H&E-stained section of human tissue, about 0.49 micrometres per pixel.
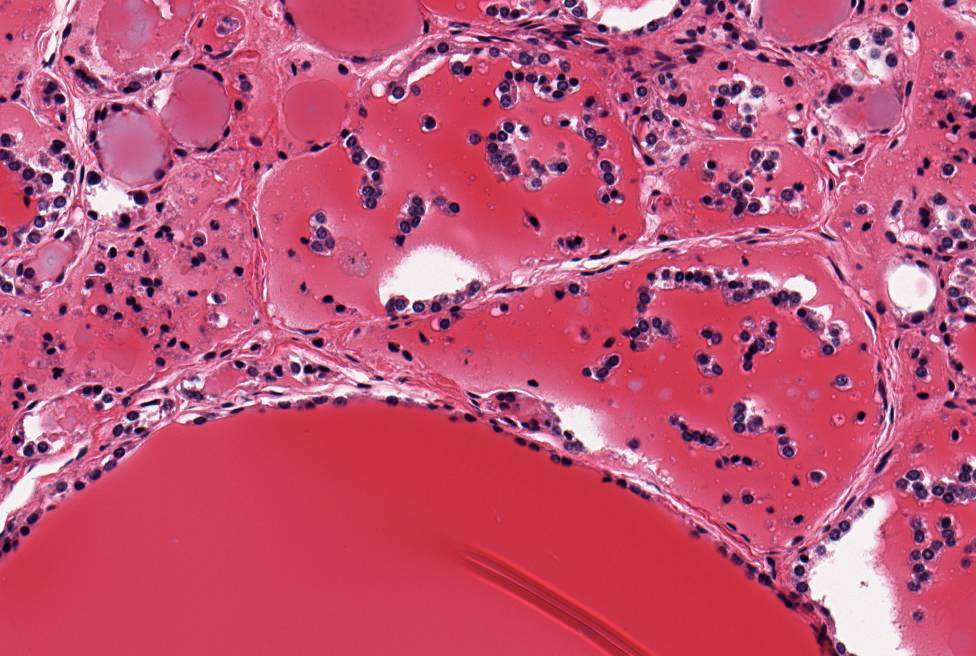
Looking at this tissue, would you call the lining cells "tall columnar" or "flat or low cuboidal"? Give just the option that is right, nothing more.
Flat or low cuboidal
